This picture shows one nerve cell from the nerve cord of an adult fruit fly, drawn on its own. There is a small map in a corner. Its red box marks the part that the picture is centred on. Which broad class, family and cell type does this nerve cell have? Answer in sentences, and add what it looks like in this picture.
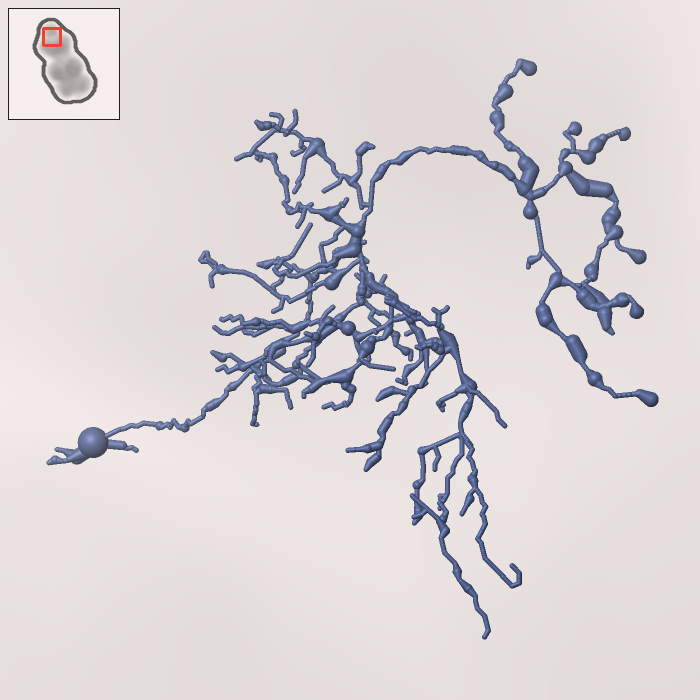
Its broad class is nerve-cord intrinsic neuron. The family is hemilineage 06A. It is of cell type IN06A117. Dozens of branch ends can be seen. In this view it is about as wide as it is tall.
